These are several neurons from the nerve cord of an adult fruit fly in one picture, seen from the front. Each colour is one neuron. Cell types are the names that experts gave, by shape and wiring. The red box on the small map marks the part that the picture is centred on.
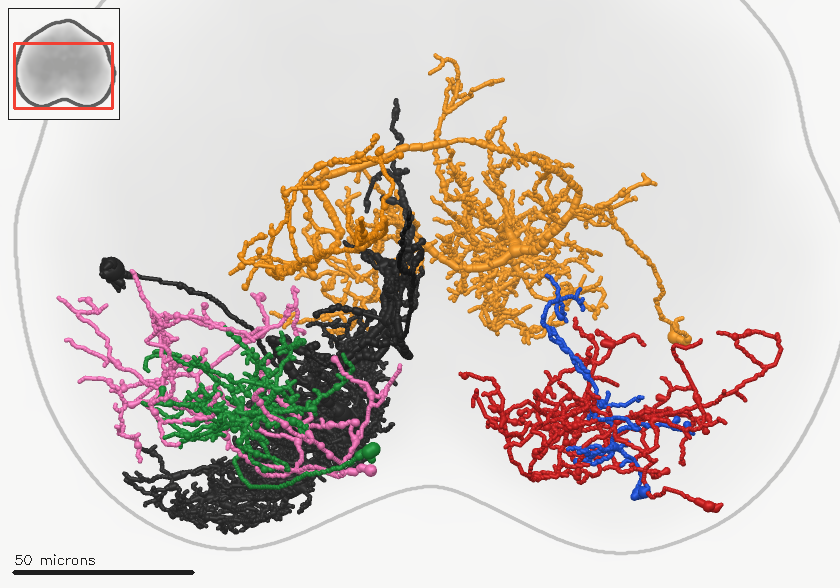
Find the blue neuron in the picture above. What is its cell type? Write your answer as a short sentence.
The cell type is IN01B057.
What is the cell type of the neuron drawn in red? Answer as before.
The cell type is IN01B064.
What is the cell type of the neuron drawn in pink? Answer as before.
The cell type is IN01B047.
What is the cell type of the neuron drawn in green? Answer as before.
The cell type is IN01B049.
